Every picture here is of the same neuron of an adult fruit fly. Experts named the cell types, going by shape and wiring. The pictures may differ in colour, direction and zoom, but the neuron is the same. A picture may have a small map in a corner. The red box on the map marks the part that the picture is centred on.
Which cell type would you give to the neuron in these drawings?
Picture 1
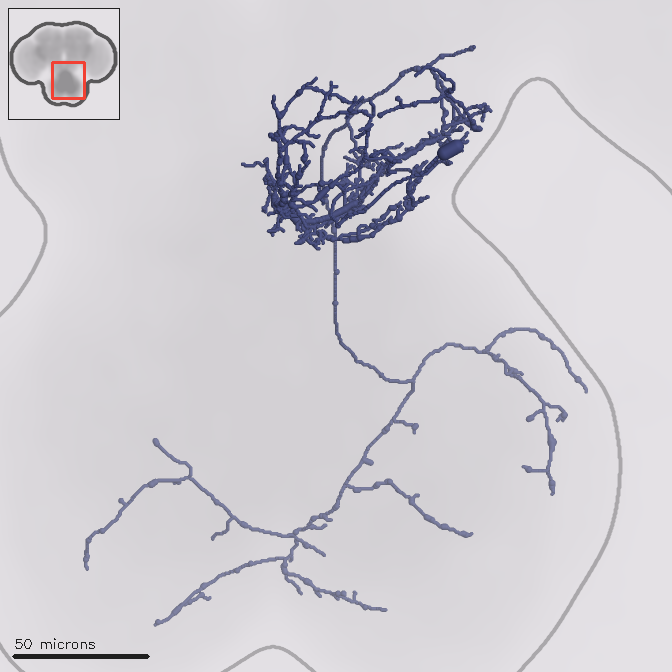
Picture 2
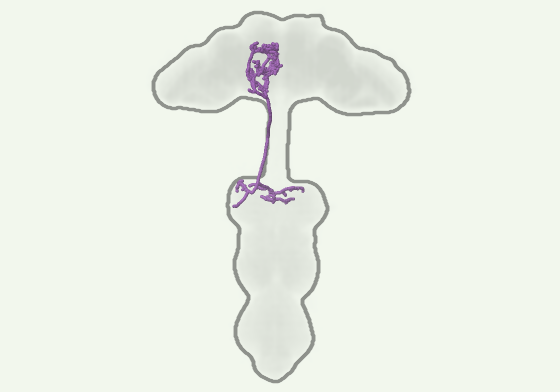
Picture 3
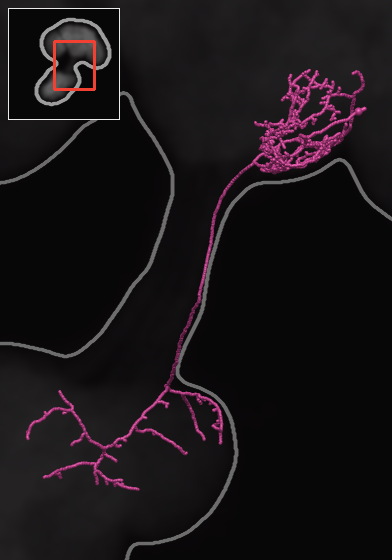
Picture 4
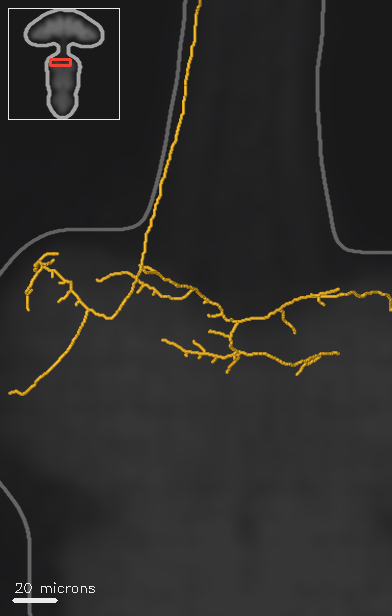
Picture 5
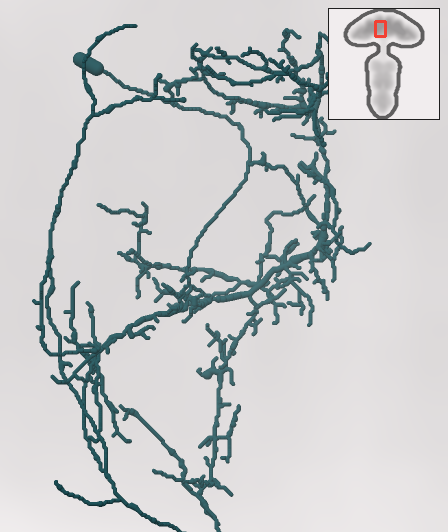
DNge001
